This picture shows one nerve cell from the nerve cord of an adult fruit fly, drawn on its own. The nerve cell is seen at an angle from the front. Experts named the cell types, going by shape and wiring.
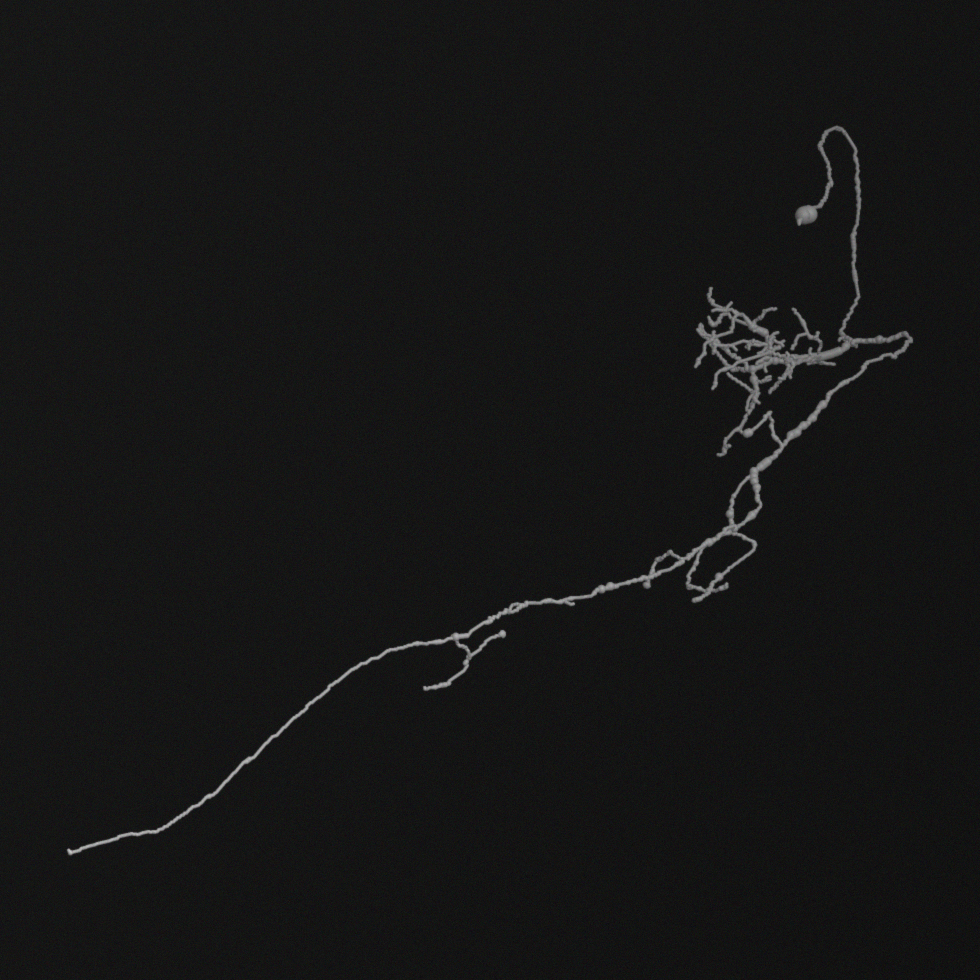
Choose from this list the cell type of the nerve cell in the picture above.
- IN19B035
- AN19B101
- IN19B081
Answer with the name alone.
AN19B101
